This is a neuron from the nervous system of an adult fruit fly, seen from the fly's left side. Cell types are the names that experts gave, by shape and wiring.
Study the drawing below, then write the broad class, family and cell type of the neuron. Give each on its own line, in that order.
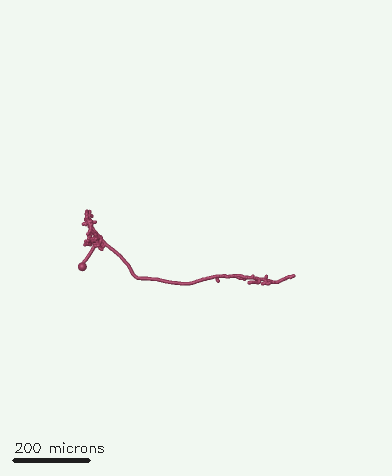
descending neuron
hemilineage LB6
DNg18_b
